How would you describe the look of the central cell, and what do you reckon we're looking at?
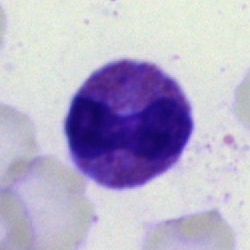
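Roughly round outline here. The nucleus runs as a horizontal band across the middle of the cell, nearly from edge to edge. Along its upper edge it dips inward at the centre, so there's a broader dark mass on each side. The chromatin in it is dark and dense. It's an eosinophil.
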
